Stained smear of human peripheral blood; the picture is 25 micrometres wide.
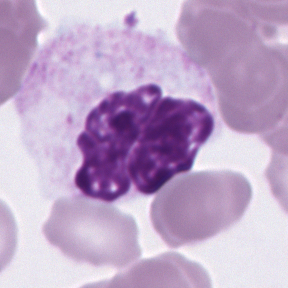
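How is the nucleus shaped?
It is folded, with a deep cleft running from top to bottom through its middle.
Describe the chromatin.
Dense and dark purple, with small pale gaps scattered through it.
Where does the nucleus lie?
In the lower part of the cell, with most of the abundant, very pale lilac cytoplasm above it.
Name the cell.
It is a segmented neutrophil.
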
